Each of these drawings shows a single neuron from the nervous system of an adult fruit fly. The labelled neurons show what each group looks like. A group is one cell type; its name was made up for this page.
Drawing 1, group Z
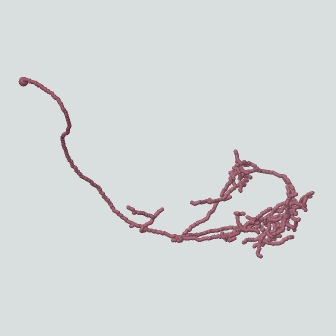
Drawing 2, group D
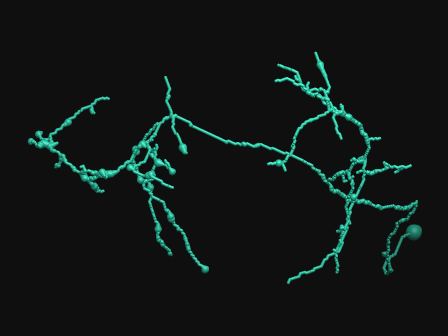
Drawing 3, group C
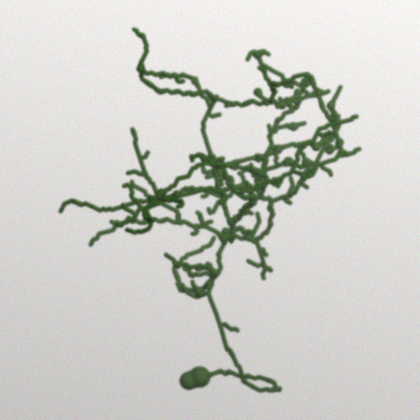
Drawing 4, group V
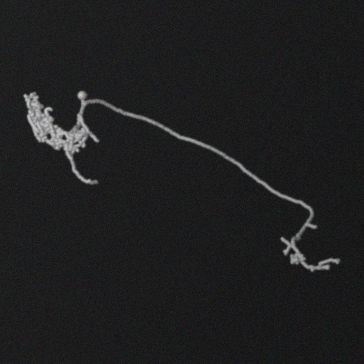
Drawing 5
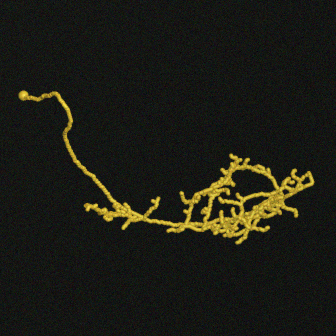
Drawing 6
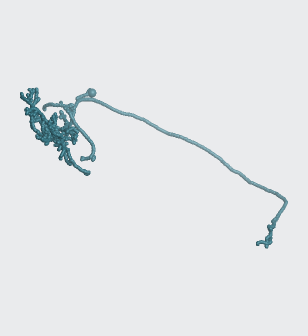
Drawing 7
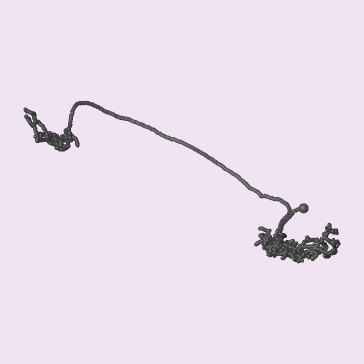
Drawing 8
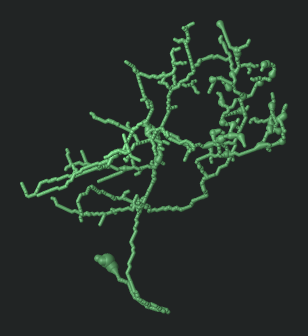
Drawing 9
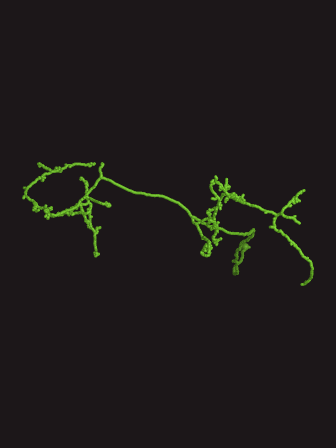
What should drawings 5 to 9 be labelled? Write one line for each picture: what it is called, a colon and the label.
5: group Z
6: group V
7: group V
8: group C
9: group D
